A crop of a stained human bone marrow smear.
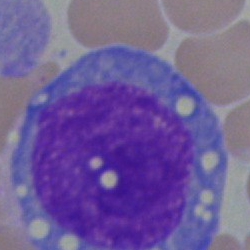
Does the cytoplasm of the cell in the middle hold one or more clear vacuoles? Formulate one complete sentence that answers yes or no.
Yes, the cytoplasm of this cell holds one or more clear vacuoles.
